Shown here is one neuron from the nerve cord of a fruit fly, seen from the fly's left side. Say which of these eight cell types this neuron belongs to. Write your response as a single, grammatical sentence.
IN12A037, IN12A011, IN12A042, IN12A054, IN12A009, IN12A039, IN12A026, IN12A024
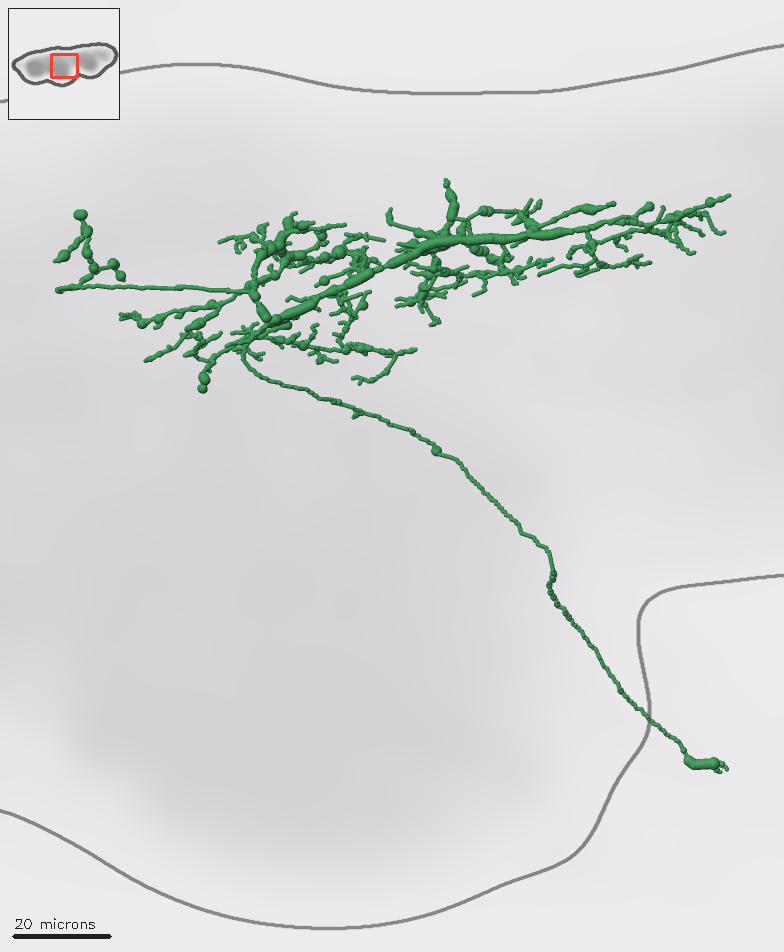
The type assigned to this neuron is IN12A054.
